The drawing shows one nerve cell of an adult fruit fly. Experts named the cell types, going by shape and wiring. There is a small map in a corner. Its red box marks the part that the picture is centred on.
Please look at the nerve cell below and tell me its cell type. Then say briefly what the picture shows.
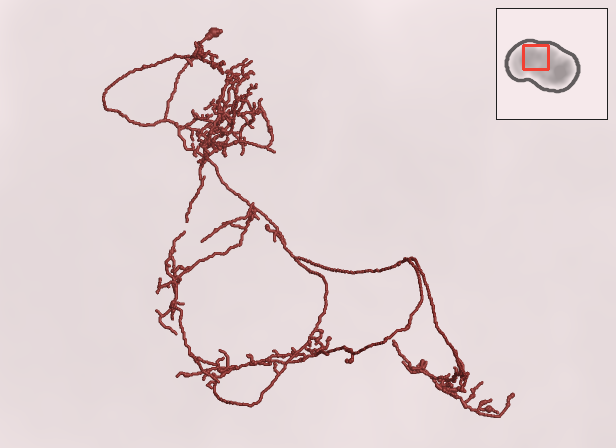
The cell type is CRE010. Its broad class is central-brain intrinsic neuron. Dozens of branch ends can be seen. As drawn here it is about as wide as it is tall.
